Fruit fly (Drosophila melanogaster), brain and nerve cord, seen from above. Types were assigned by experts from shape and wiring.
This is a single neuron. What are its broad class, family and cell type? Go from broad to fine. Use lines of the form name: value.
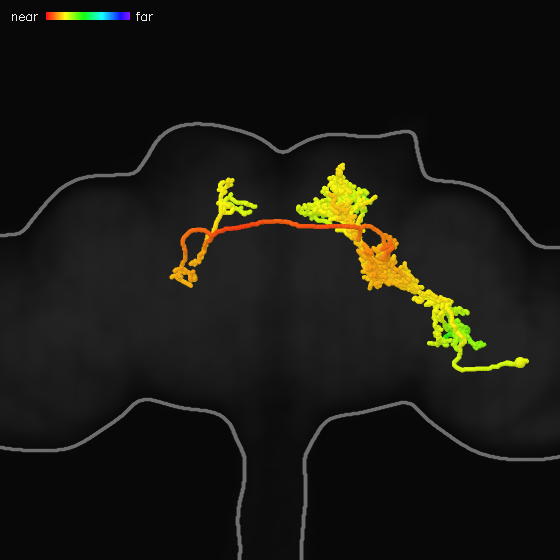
broad class: central-brain intrinsic neuron
family: LHPV
cell type: LHPV4m1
